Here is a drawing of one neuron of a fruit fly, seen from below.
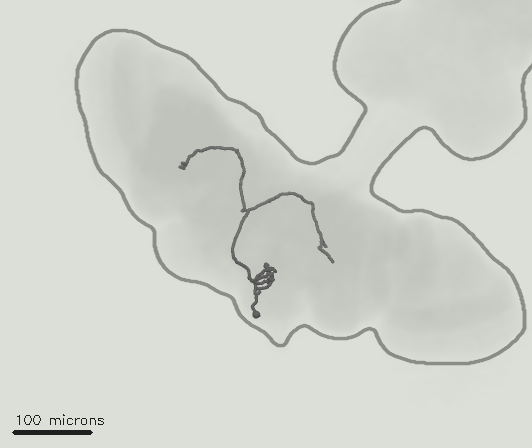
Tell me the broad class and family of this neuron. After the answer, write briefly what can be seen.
It is a central-brain intrinsic neuron. The family is hemilineage FLAa3. By the scale bar it is about 200 microns tall in this view. As drawn here it is about as wide as it is tall.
